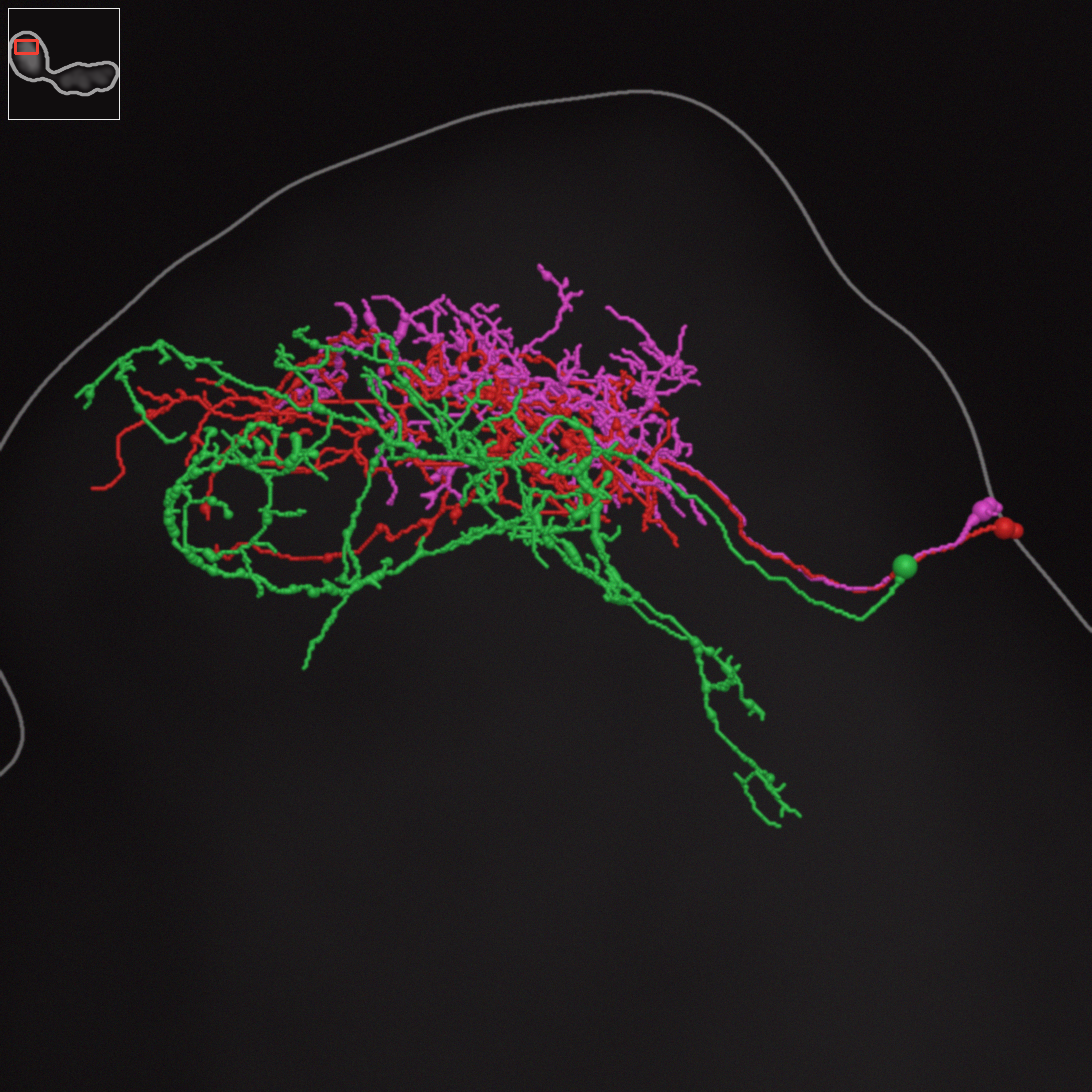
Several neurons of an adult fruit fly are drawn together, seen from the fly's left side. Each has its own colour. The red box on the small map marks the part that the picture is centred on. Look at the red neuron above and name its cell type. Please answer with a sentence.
The cell type is SMP392.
